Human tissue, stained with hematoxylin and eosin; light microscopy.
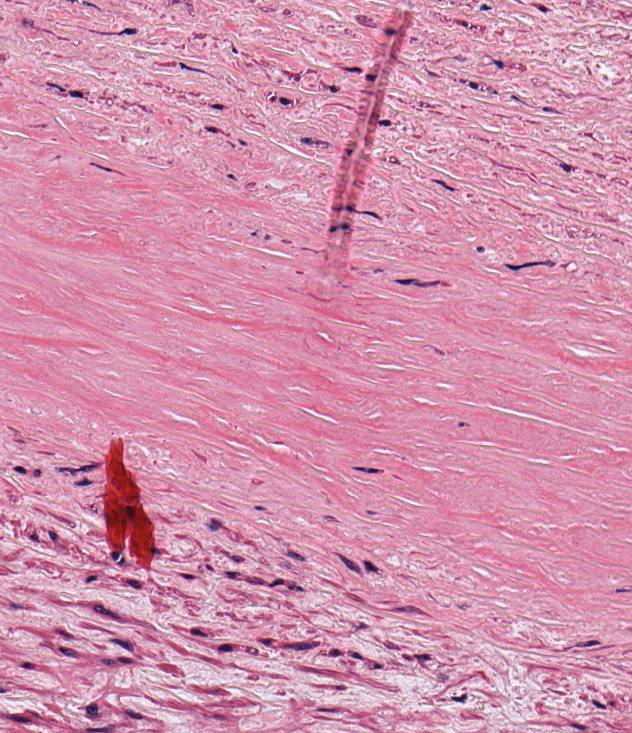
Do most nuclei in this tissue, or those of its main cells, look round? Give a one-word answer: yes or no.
No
